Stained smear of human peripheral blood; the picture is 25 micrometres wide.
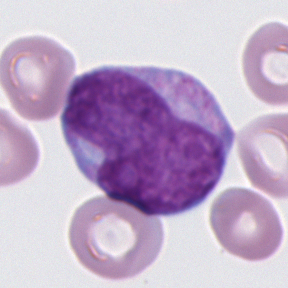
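Atypical promyelocyte, the nucleated cell at the centre. It's about 16 by 13 micrometres, and the nucleus takes up about 70% of its area. That nucleus is folded, with a notch cut into its left side, and the chromatin is fine and lacy, not clumped into coarse blocks. The cytoplasm is pale greyish blue, with fine pinkish-violet granules scattered through it.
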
